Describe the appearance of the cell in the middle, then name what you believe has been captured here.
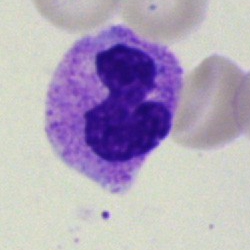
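The cell has an irregular, somewhat angular outline rather than a perfectly round one. Its nucleus is deeply indented, folded into a two-lobed shape, with dark purple, coarsely clumped chromatin. Fine purple granules are scattered throughout the cytoplasm. This is a segmented neutrophil.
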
